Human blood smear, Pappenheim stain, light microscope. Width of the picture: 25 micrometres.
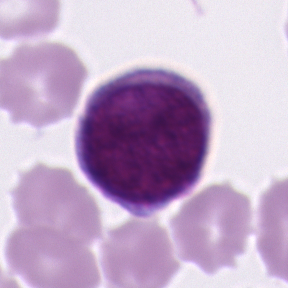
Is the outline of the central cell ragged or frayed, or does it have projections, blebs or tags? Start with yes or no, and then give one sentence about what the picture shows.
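Yes. A small pale bulge of cytoplasm projects from the bottom edge of the cell.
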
